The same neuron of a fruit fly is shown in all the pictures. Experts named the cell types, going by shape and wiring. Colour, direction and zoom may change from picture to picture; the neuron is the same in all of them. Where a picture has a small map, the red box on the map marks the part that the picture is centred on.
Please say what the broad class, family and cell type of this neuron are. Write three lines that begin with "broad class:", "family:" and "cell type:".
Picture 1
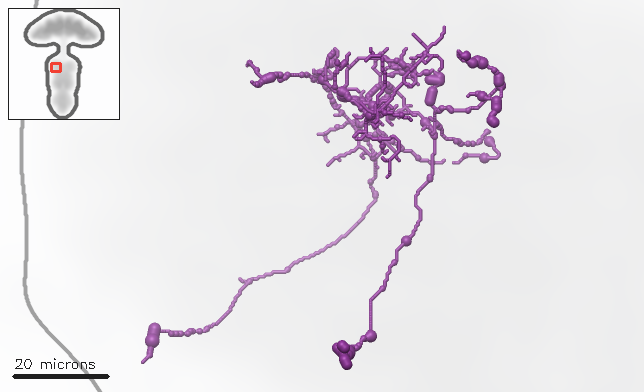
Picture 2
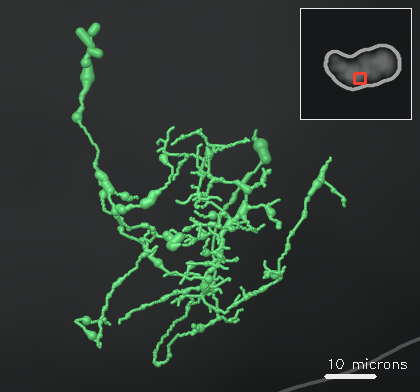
broad class: nerve-cord intrinsic neuron
family: hemilineage 01B
cell type: IN01B069_a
